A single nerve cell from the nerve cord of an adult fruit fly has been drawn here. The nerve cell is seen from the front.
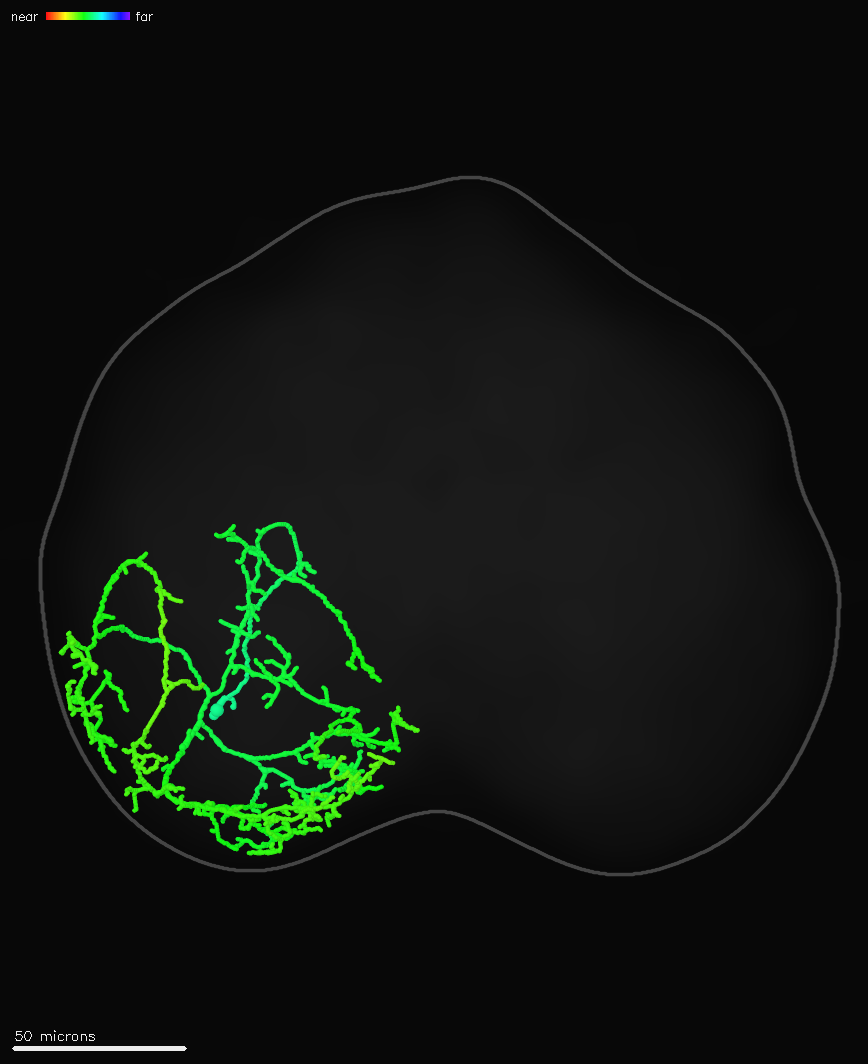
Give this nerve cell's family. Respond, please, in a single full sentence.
The nerve cell here is of family hemilineage 03A.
